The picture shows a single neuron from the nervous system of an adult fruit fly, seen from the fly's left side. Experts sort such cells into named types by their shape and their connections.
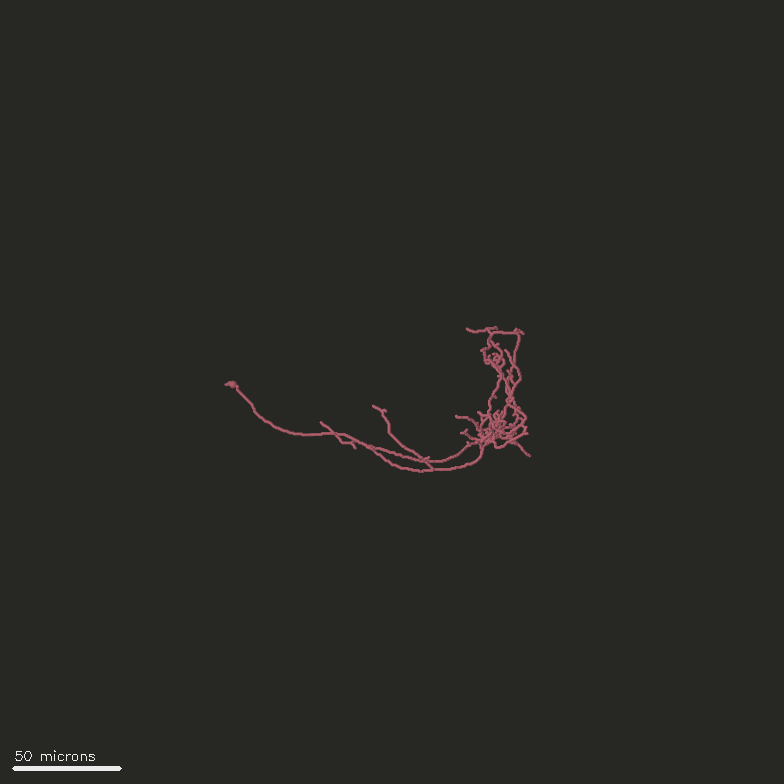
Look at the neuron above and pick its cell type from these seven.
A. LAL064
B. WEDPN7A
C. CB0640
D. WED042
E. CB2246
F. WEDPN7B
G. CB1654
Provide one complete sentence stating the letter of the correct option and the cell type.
The neuron is sorted into cell type CB1654, option G.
